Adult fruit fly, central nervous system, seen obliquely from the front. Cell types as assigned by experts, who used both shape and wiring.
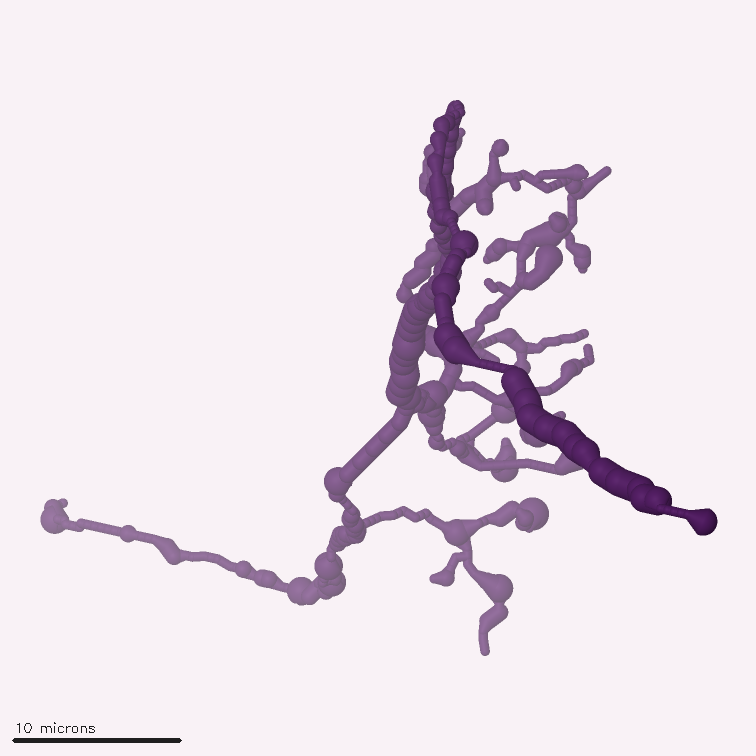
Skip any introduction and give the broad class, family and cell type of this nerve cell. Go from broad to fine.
sensory neuron entering the nerve cord; class mechanosensory tactile; SNta04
